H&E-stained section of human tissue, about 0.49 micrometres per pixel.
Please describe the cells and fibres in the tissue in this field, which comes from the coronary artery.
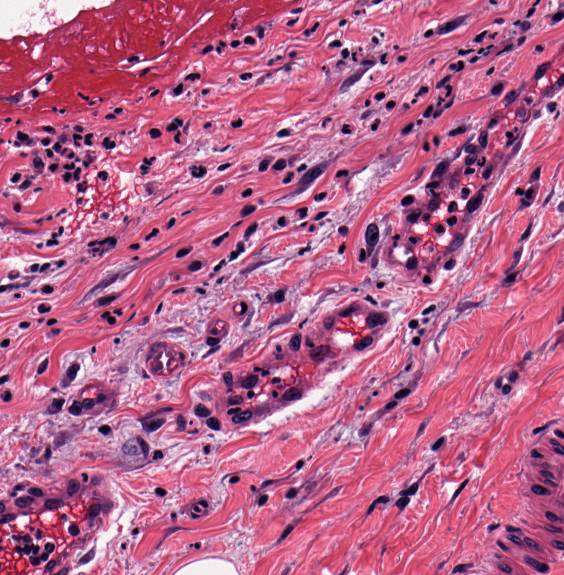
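Stroma: dense eosinophilic collagen, scattered elongated spindle nuclei between bundles. Left of centre: small round cell cluster around a tiny central lumen. Small round dark nuclei, consistent with lymphocytes, most crowded upper left. Deep red homogeneous band along upper left edge.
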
